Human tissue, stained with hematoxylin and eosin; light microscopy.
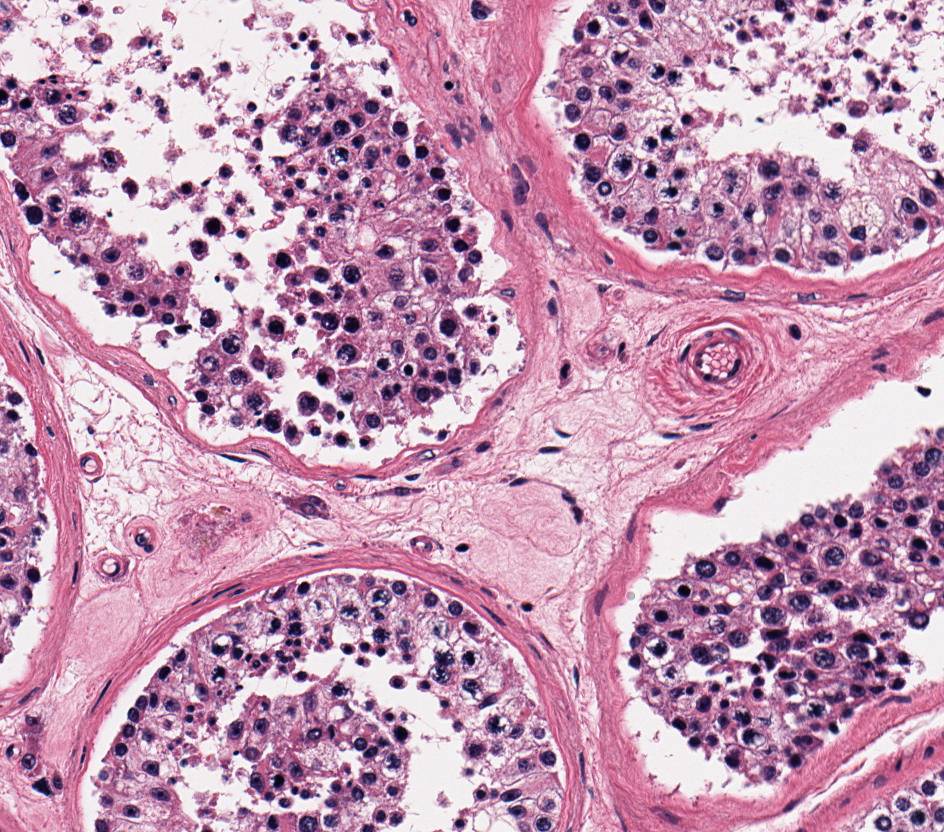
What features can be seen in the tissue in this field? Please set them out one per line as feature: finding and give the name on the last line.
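Epithelial cells: many with large round nuclei, coarse dark clumped chromatin
Tubule wall: thick, pink, layered, with flattened elongated nuclei
Tubule centres: loose scattered detached cells and debris among white space
Stroma between tubules: pale pink, loose, fibrillar, few nuclei
Tissue: testis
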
